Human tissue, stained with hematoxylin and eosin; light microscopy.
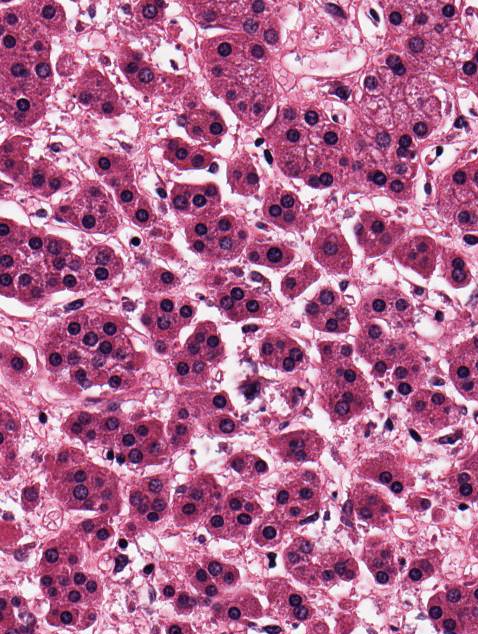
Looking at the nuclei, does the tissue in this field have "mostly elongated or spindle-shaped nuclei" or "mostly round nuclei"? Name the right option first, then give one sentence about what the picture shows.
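Mostly round nuclei. The nuclei of the polygonal cells are round with a single prominent dark nucleolus.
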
